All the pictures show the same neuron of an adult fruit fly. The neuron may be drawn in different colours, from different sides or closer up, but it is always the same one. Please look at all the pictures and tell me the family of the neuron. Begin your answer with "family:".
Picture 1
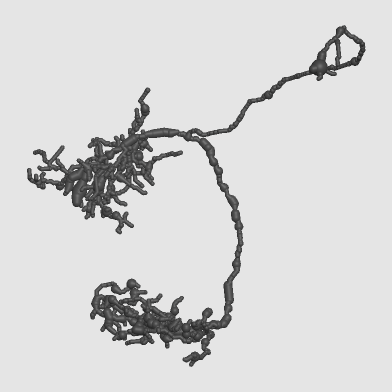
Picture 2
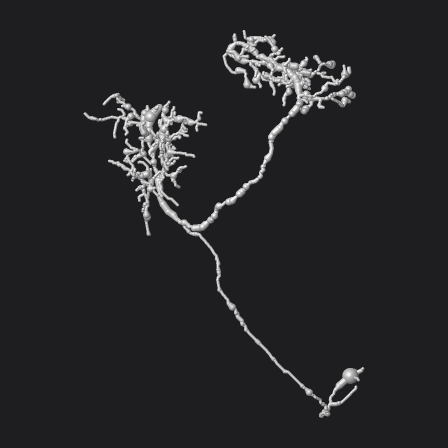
family: class CX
